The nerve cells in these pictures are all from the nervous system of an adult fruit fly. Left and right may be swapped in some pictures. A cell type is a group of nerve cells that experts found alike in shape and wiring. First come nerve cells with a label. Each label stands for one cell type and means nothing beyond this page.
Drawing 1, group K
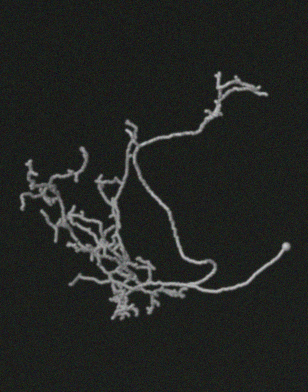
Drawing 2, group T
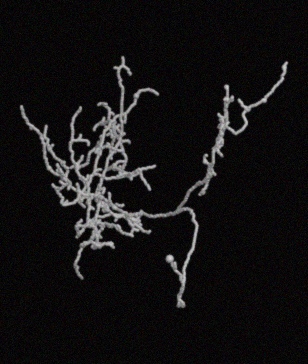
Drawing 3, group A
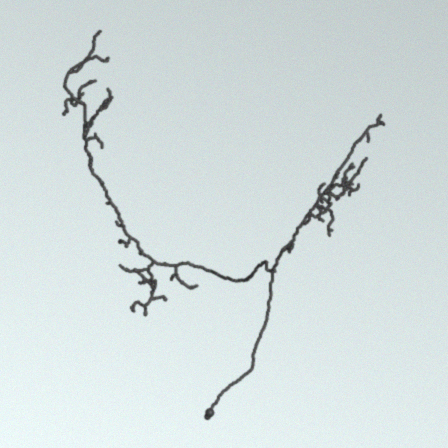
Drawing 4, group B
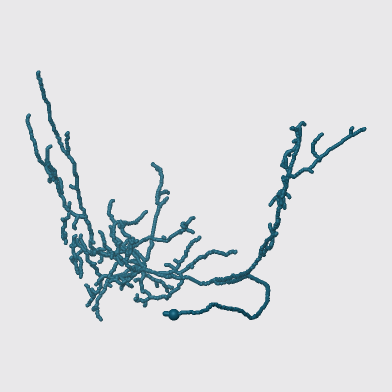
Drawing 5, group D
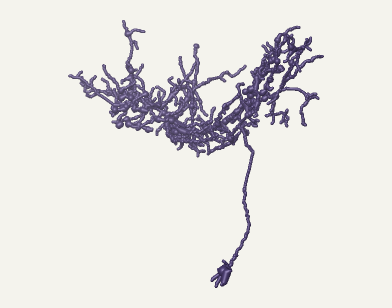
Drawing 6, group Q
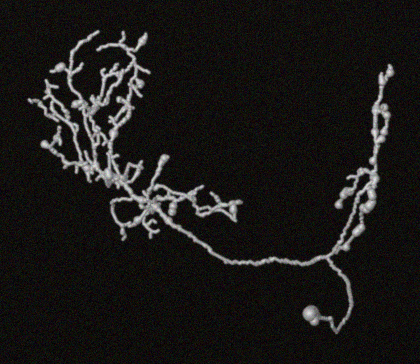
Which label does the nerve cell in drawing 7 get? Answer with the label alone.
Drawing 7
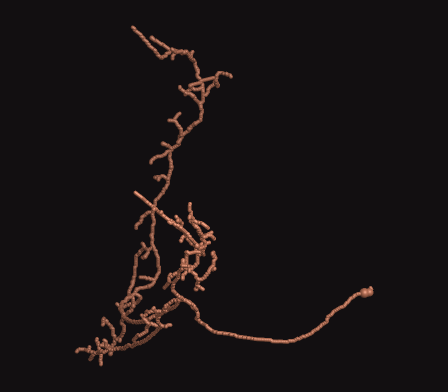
group A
